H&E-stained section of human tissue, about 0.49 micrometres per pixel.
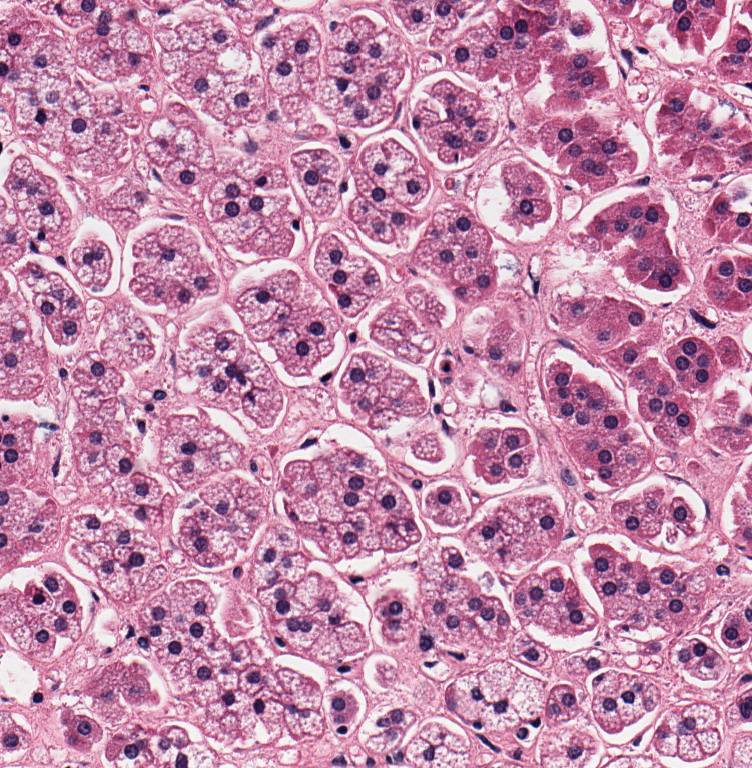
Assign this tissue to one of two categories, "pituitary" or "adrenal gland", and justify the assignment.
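It is adrenal gland. Similar cells keep to their own areas: pale, foamy, finely vacuolated cells across most of the field, and cells with denser, deeper pink cytoplasm in the upper right corner.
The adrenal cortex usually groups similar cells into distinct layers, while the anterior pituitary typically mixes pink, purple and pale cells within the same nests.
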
